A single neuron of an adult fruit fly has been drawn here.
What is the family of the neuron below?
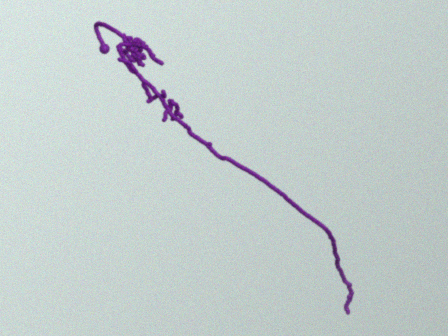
hemilineage 19B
